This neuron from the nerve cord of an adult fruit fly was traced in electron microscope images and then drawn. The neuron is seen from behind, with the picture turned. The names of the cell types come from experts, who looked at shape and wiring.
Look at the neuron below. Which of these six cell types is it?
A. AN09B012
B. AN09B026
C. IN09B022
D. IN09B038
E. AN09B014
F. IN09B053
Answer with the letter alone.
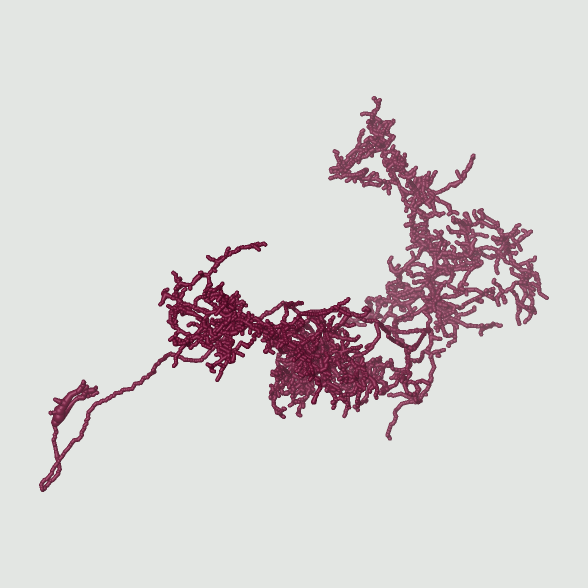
C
